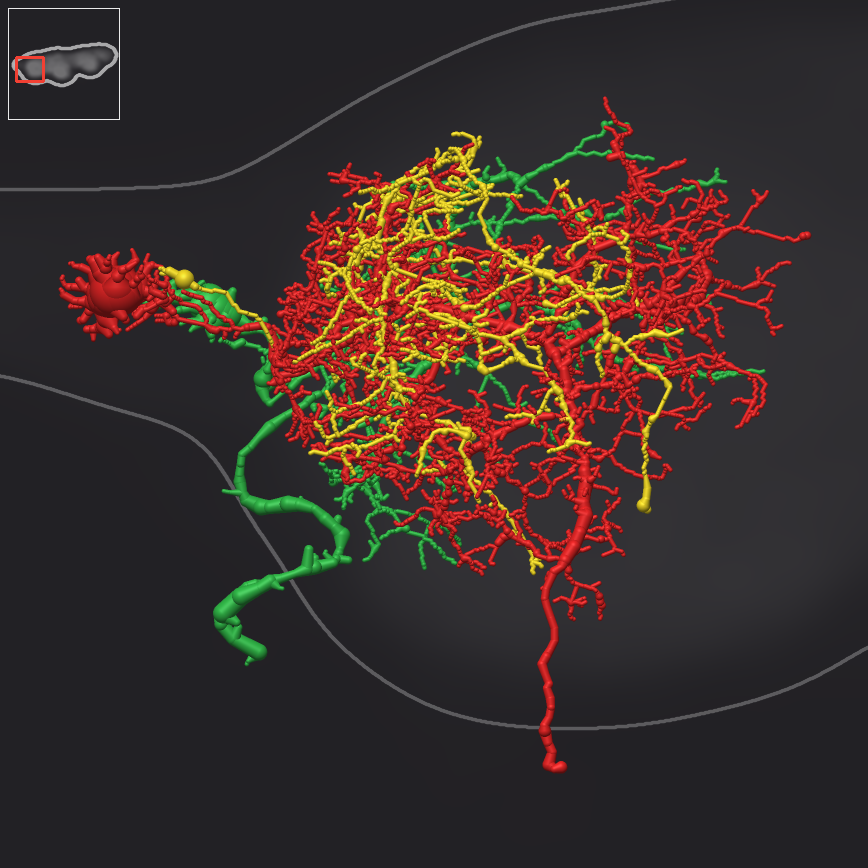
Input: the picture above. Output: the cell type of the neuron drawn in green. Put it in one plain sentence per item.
The cell type is Sternal anterior rotator MN.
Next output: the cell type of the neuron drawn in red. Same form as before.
The cell type is Tergopleural/Pleural promotor MN.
